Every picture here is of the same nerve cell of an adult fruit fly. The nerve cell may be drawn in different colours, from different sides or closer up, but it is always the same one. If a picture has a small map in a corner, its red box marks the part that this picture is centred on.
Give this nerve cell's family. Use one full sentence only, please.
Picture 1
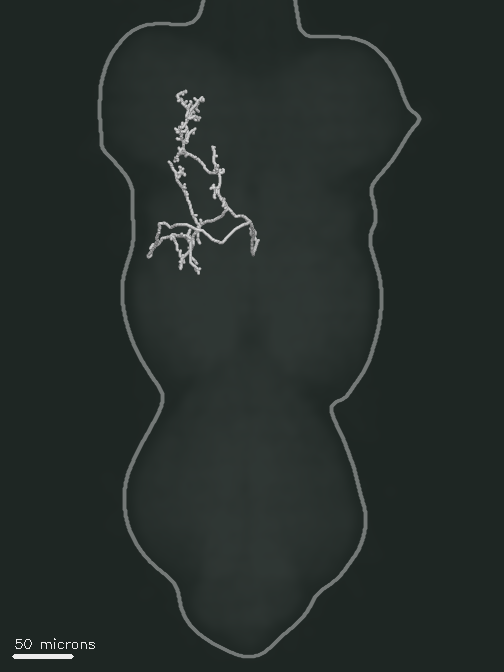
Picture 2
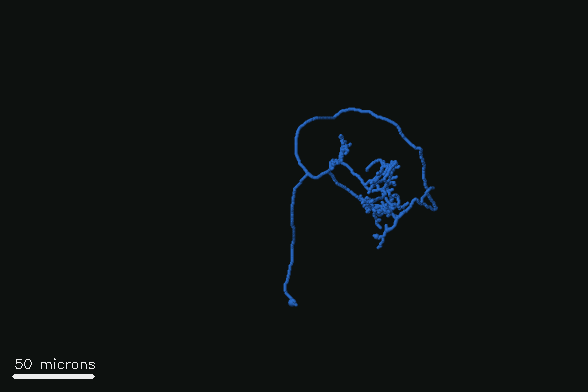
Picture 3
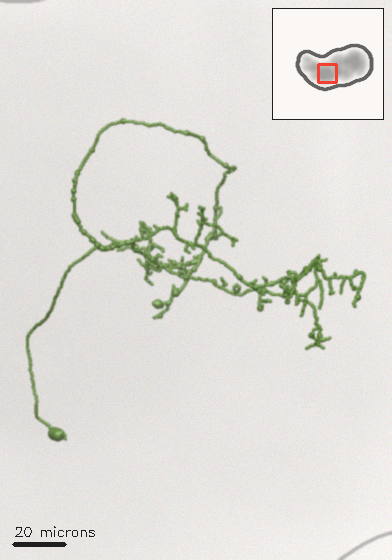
This nerve cell is a member of family hemilineage 02A.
